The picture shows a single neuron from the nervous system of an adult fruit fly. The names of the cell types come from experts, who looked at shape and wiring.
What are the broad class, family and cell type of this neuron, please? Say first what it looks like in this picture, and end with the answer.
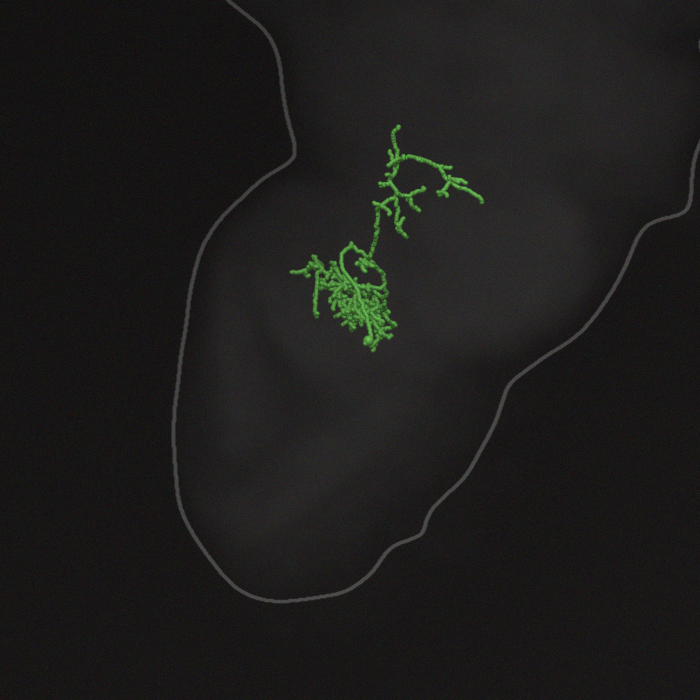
It lies in the brain. The cell body can be seen in the middle of the picture. This is a visual projection neuron. The family is hemilineage VPNp&v1_posterior. It is of cell type LoVP16.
